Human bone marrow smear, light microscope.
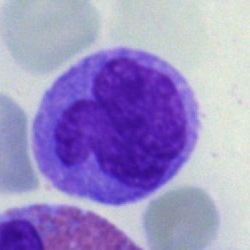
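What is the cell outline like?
Round and smooth.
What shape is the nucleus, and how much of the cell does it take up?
It is folded, with a deep cleft opening toward the lower left, and fills most of the cell, leaving a moderate rim of cytoplasm around it.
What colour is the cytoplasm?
Lilac-blue.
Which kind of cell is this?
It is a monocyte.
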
